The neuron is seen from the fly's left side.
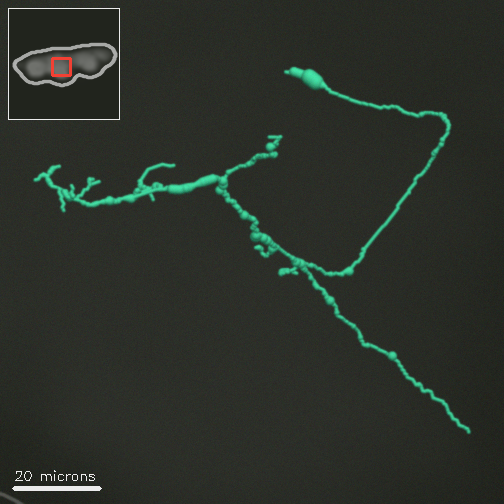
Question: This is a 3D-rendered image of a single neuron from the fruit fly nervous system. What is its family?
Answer: hemilineage 19A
